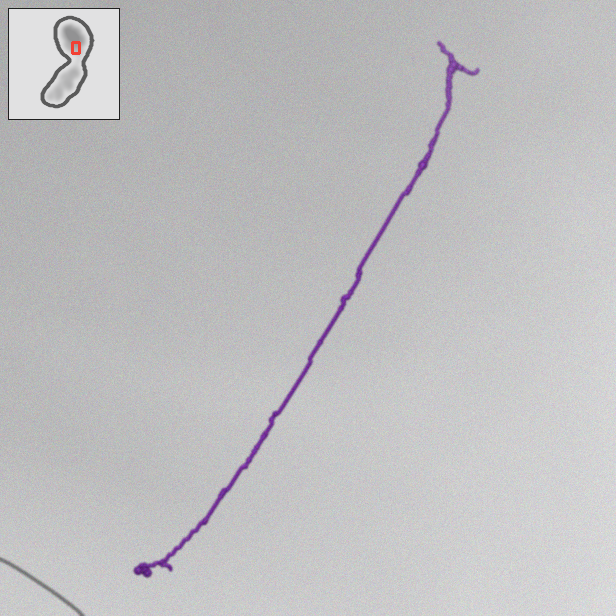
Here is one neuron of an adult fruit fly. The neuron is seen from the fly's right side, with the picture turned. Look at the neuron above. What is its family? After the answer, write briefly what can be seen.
The family is L. It is an optic-lobe intrinsic neuron. The drawing shows no cell body. There are a dozen or fewer branch ends.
